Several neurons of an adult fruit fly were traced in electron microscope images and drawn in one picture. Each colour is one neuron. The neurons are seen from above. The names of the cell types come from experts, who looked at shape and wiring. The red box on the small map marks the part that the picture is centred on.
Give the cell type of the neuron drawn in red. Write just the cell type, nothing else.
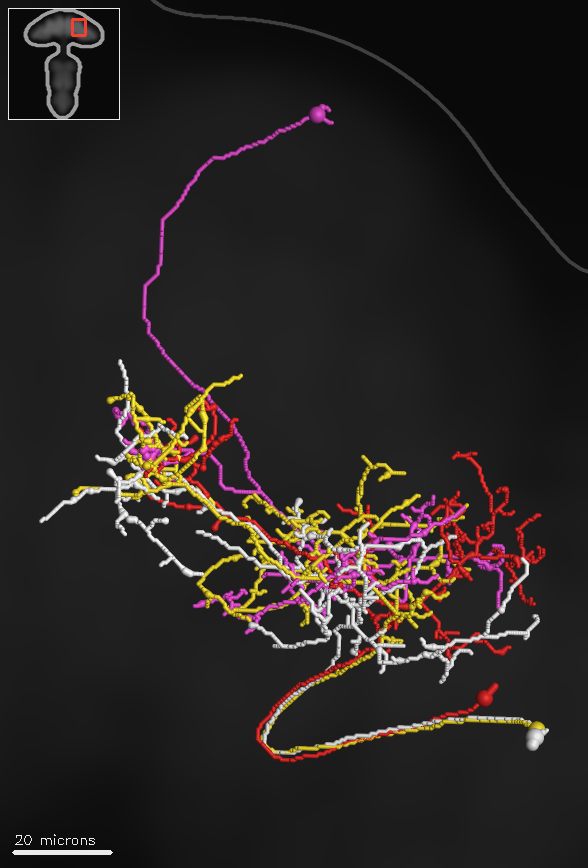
LHPV4d10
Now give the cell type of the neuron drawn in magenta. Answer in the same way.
LHAV7a3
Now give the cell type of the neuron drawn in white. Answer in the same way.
LHPV4d3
